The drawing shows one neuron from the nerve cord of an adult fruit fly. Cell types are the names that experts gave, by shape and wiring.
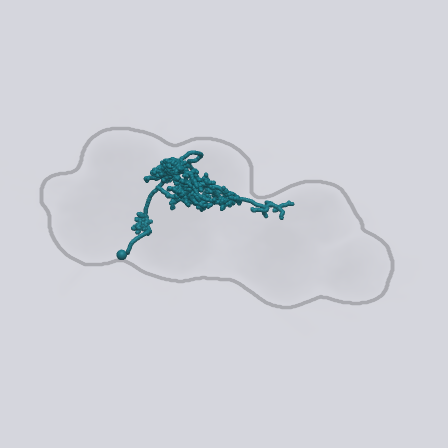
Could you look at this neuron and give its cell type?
IN01A017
